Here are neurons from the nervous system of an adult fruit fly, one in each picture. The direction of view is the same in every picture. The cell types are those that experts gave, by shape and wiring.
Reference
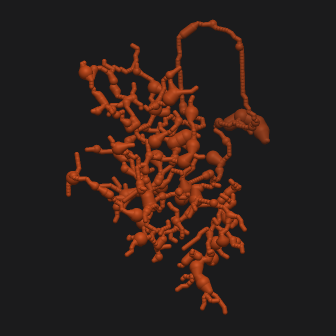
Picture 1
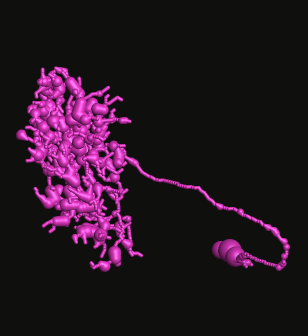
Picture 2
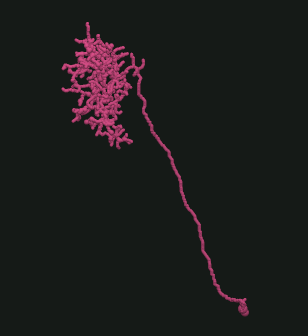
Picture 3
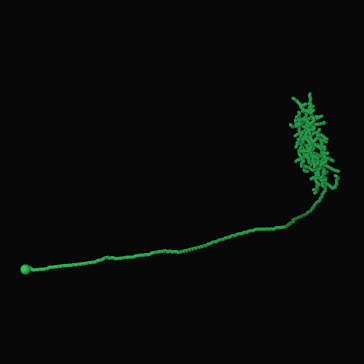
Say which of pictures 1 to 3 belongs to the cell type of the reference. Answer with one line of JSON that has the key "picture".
{"picture": 2}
